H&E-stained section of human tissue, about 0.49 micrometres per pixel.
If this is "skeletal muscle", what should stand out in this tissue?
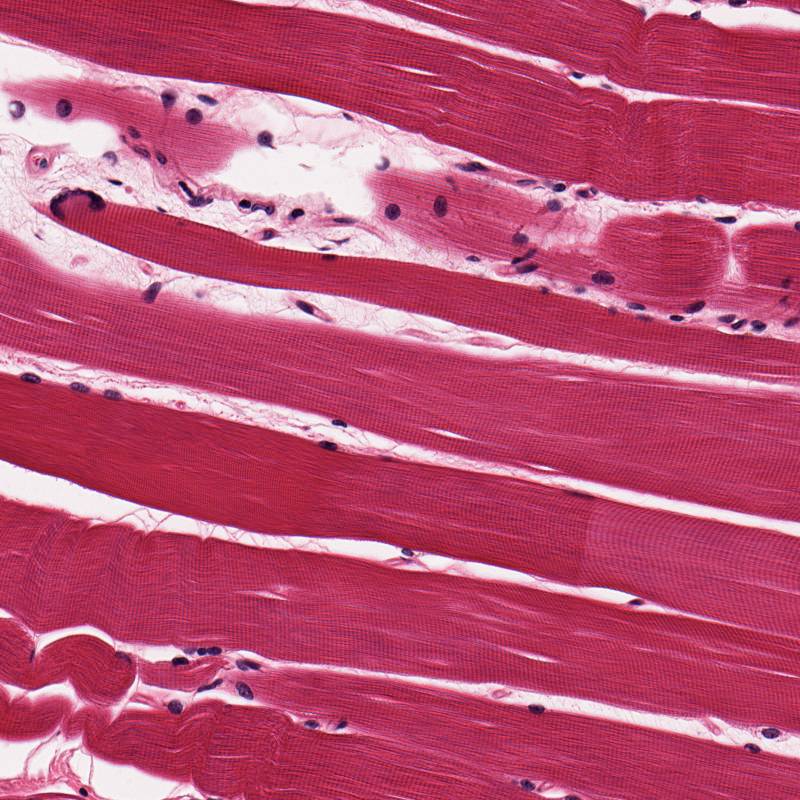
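The tissue is skeletal muscle. Long, parallel fibres cross the whole field, sloping gently down from left to right.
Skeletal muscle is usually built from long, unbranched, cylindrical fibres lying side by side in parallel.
The parallel course of the fibres here fits that usual pattern. Along their length the fibres show fine, regular cross-striations.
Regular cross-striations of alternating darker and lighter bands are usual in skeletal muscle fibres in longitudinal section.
The fibre nuclei are dark, flattened and placed at the fibre edges, and the cytoplasm stains a deep, even pink-red.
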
